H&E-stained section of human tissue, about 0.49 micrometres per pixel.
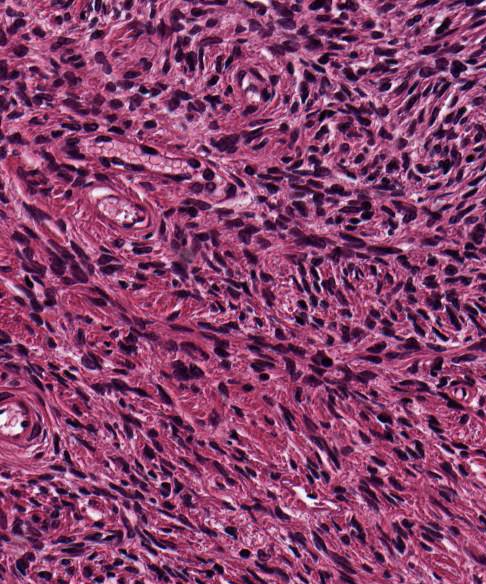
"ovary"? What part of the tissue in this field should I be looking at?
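Ovary; seen here as follows. Spindle cells fill the whole field, in interlacing fascicles and short whorls. Densely cellular; nuclei crowded closely together throughout. Nuclei elongated, spindle-shaped, darkly stained. Cytoplasm scant and pink; cell borders indistinct.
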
